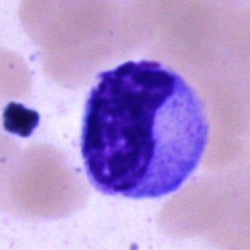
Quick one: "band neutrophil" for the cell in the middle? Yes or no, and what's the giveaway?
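In this cell the nucleus fills the left part and has a concave edge facing the cytoplasm on the right. Its chromatin is dark purple and coarsely clumped, and the cytoplasm is pale lilac-blue with no vacuoles.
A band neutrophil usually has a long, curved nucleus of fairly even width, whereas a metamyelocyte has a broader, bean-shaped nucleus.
A nucleus filling the left part of the cell with a concave edge sits better with the bean shape usual for a metamyelocyte than with the long, even band usual for a band neutrophil.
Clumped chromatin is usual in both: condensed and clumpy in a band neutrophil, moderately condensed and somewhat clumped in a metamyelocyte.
The clumping seen here would therefore fit either name. The cell is a metamyelocyte, not a band neutrophil.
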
